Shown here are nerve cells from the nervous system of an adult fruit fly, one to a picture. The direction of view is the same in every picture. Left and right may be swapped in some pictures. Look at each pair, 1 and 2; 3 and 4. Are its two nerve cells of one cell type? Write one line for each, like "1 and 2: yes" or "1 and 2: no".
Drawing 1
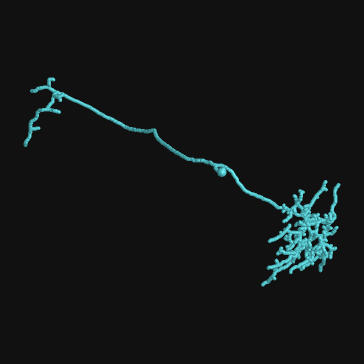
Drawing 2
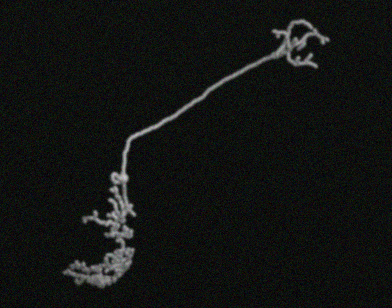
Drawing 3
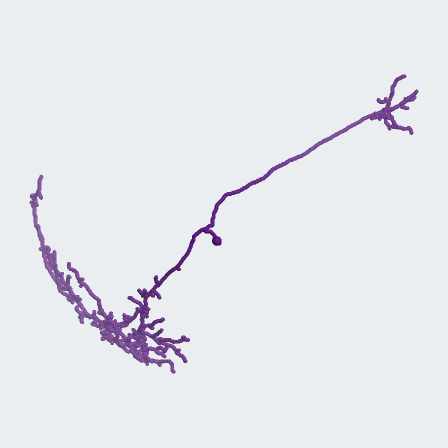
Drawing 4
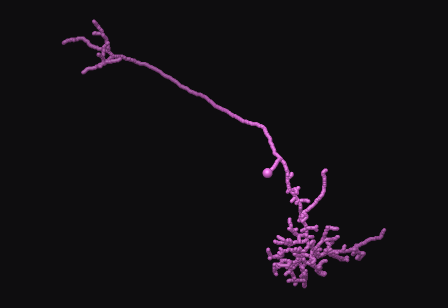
1 and 2: no
3 and 4: yes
